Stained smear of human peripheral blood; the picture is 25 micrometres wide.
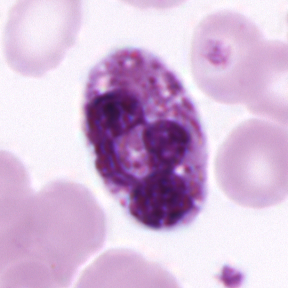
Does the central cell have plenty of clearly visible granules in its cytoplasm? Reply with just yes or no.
Yes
